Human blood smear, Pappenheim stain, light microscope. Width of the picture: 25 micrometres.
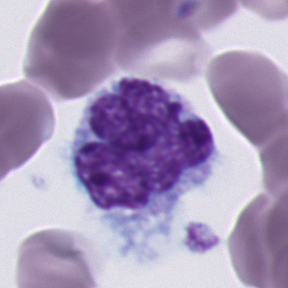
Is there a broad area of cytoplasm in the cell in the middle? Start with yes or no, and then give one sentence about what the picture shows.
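No. The nucleus takes up most of the area of the cell.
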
